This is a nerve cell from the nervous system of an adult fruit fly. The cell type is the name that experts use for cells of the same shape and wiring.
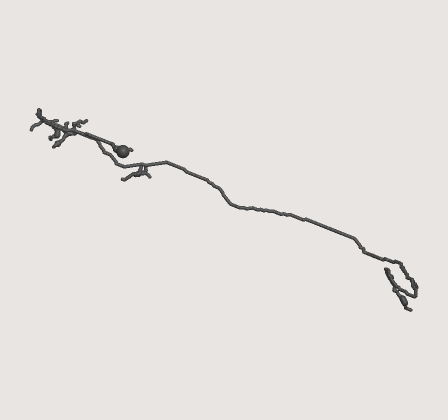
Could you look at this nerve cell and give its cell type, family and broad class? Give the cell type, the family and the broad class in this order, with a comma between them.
Tm20, Tm, optic-lobe intrinsic neuron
